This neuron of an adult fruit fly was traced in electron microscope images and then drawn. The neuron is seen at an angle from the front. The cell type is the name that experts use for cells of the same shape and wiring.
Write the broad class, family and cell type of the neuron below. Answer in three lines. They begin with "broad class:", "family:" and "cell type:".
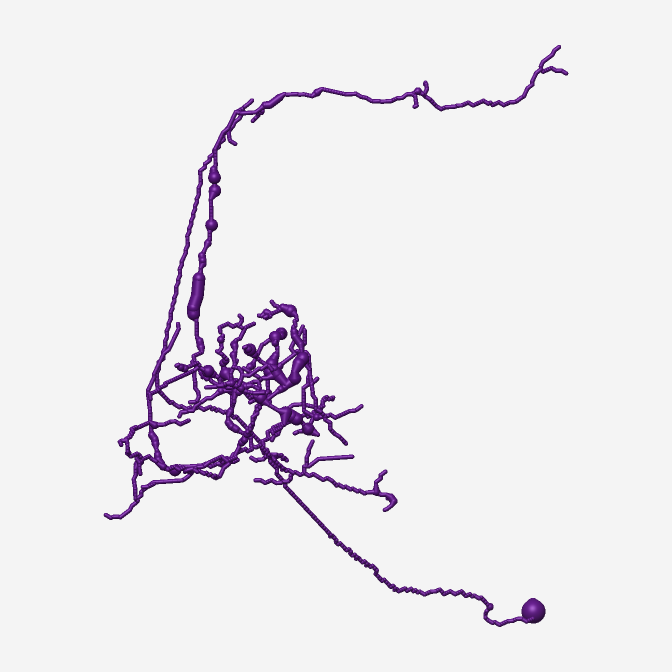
broad class: nerve-cord intrinsic neuron
family: hemilineage 02A
cell type: IN02A065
